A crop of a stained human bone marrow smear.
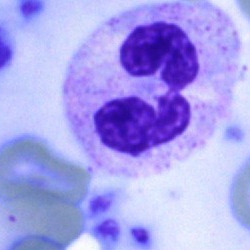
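Segmented neutrophil, the cell in the middle of this bone marrow smear. Follow the nucleus and you will find two lobes, joined on the right side by a narrowed band. Take a look at the chromatin: dark purple and coarsely clumped. Around it, the cytoplasm is abundant and pale pinkish-lilac, with fine pink-violet granules scattered throughout.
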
